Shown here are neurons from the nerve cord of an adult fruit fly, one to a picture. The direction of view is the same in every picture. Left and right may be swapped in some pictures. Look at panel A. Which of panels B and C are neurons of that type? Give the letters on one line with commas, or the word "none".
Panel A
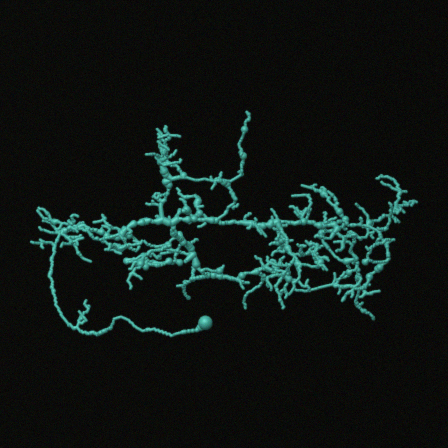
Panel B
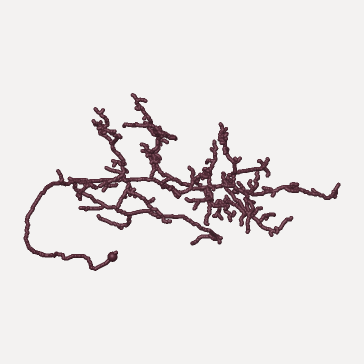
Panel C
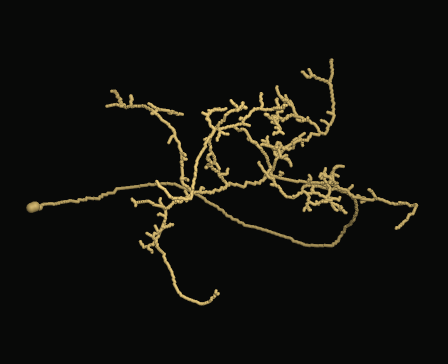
B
